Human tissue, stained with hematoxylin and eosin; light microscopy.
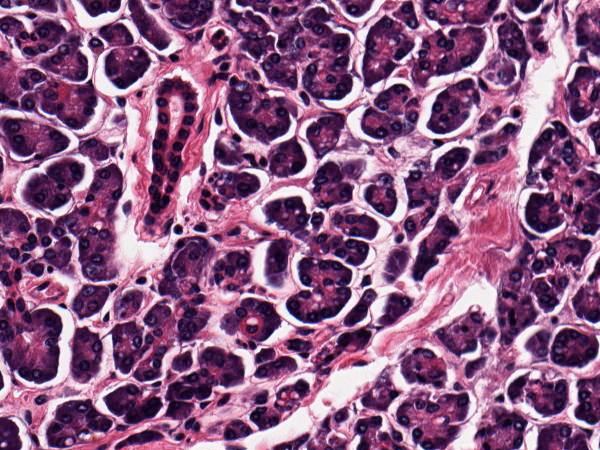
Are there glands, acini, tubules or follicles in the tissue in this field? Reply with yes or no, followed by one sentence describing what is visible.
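Yes. Small rounded acini packed closely together fill almost the whole field.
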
